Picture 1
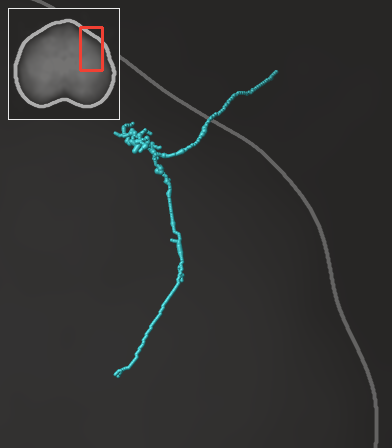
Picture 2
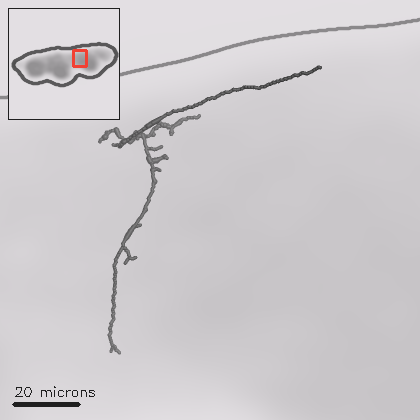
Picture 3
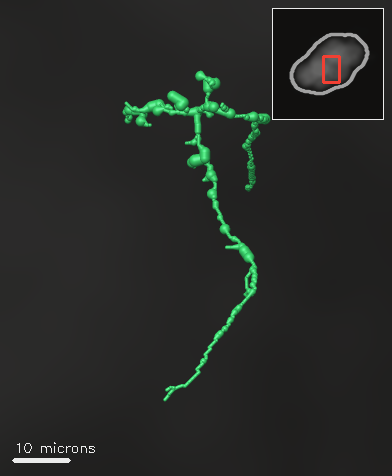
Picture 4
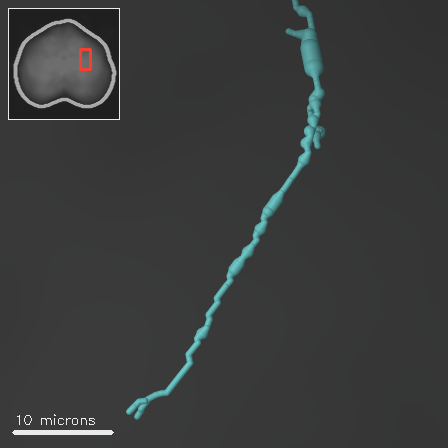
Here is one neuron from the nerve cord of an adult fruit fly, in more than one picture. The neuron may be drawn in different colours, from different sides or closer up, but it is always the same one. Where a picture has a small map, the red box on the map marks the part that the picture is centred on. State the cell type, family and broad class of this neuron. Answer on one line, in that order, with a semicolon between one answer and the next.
SNta03; class mechanosensory tactile; sensory neuron entering the nerve cord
